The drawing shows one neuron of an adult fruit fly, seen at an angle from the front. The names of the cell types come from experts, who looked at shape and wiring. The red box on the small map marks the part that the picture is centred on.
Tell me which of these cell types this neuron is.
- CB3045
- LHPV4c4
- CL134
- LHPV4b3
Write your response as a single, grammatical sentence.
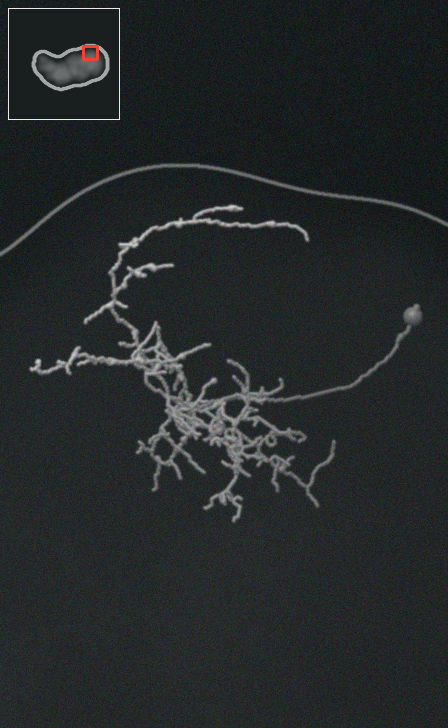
The cell type of the neuron here is LHPV4c4.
